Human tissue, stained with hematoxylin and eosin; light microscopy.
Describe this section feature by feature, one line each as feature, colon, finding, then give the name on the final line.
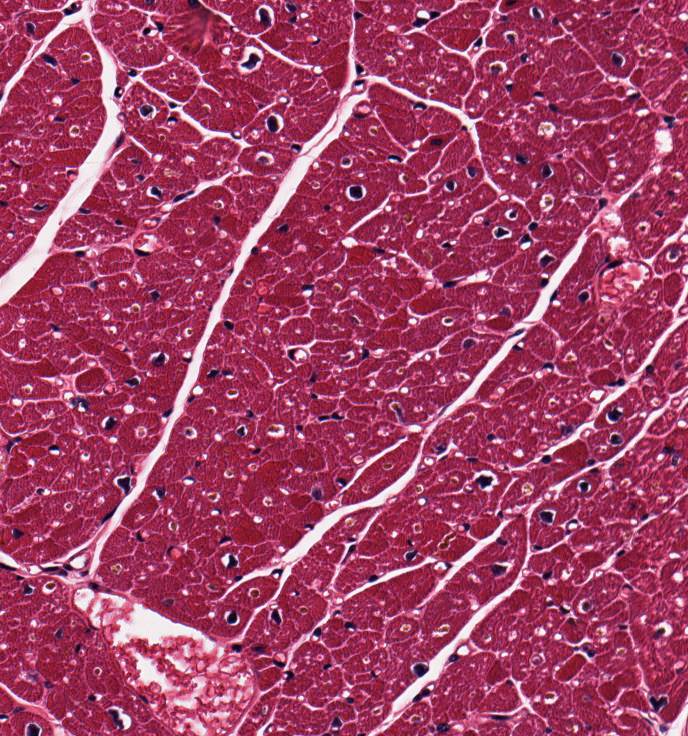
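Nucleus: single, central in many fibre profiles
Halo: small and clear, often around central nuclei
Cytoplasm: deeply eosinophilic, faintly and finely stippled
Between fibres: small dark interstitial cell nuclei in thin spaces
Name: left ventricle of the heart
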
